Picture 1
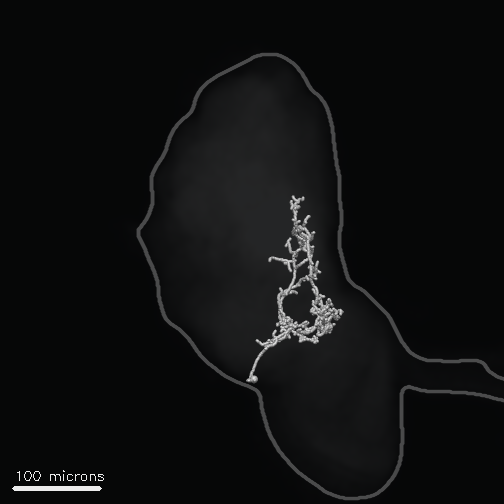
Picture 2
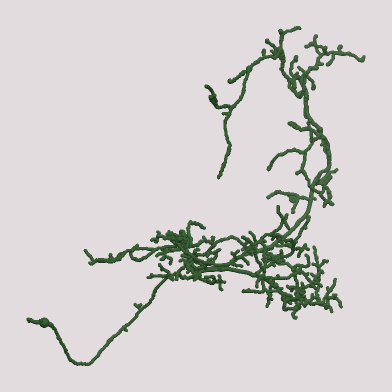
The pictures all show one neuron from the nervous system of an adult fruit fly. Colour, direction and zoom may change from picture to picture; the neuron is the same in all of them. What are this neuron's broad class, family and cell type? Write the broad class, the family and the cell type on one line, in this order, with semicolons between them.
central-brain intrinsic neuron; hemilineage MX7; AMMC010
